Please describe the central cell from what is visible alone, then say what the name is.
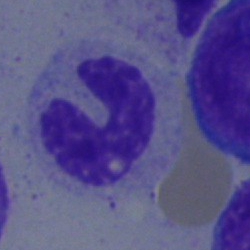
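A wide rim of pale lilac-grey cytoplasm surrounds the nucleus, with fine lilac granules scattered through it. In the lower part of the nucleus lies a small, round, pale spot. This is a band neutrophil.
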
